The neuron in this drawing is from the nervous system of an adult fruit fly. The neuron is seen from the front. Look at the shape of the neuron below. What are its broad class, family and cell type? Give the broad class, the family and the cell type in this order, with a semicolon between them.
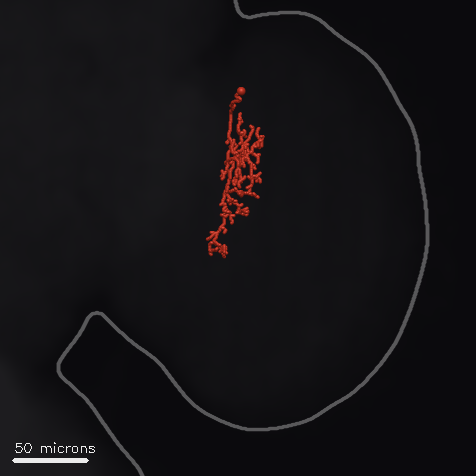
optic-lobe intrinsic neuron; Cm; Cm7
